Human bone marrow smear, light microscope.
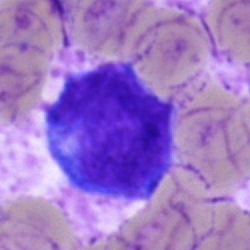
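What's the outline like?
Angular, made of several short straight edges.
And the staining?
A deep, intense blue-purple over the whole cell, with a paler patch in the lower left.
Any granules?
None stand out.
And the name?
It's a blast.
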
